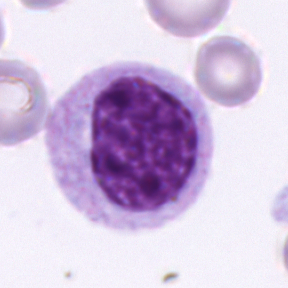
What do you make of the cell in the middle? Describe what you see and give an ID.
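Look at the nucleus here: oval, smooth in contour with no indent, and sitting off-centre toward the right side. The cell around it is round and smooth as well. Its chromatin clumps into darker patches with paler areas between them. It's a myelocyte.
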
